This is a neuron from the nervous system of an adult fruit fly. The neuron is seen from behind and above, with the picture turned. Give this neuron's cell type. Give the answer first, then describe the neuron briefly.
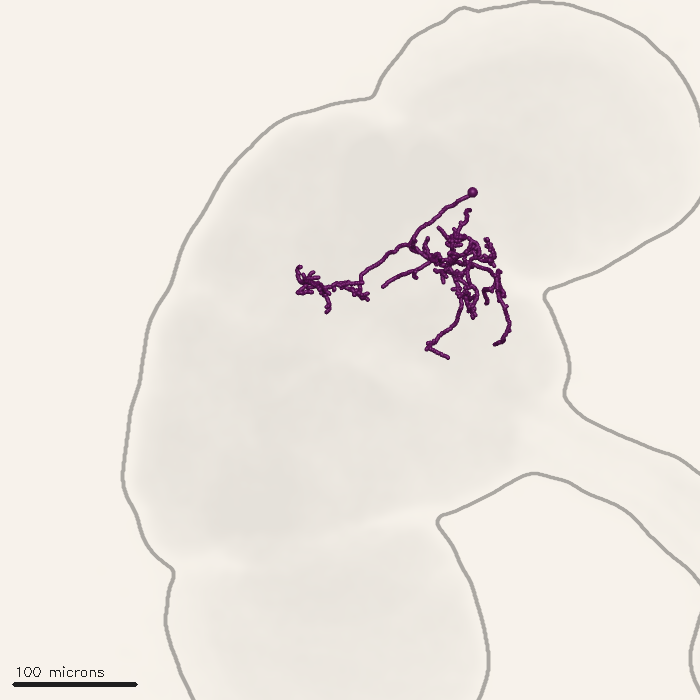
It is of cell type WED012. Its broad class is central-brain intrinsic neuron. By the scale bar it is about 180 microns wide in this view. In this view it is wider than it is tall.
